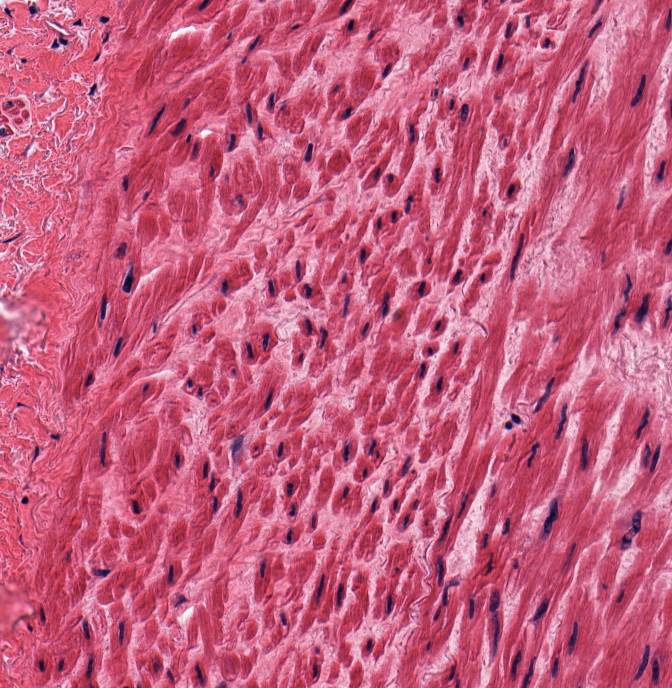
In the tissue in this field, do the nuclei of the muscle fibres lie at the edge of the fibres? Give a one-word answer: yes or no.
No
